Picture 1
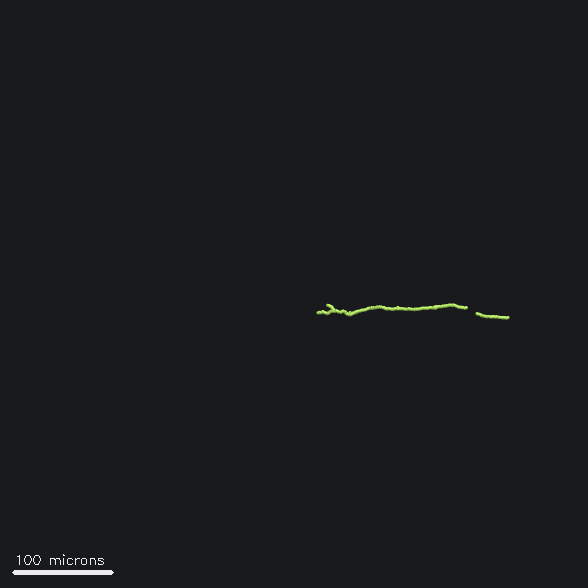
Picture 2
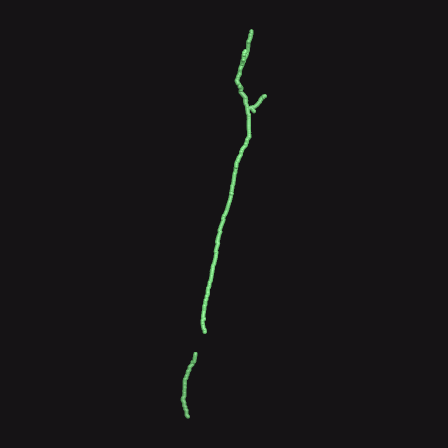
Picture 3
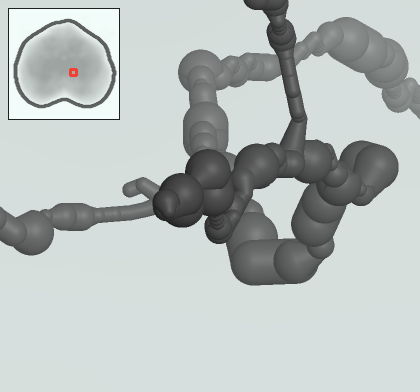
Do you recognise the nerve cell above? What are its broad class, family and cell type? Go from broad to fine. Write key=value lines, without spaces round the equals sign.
broad_class=sensory neuron entering the nerve cord
family=class mechanosensory proprioceptive
cell_type=SNpp57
